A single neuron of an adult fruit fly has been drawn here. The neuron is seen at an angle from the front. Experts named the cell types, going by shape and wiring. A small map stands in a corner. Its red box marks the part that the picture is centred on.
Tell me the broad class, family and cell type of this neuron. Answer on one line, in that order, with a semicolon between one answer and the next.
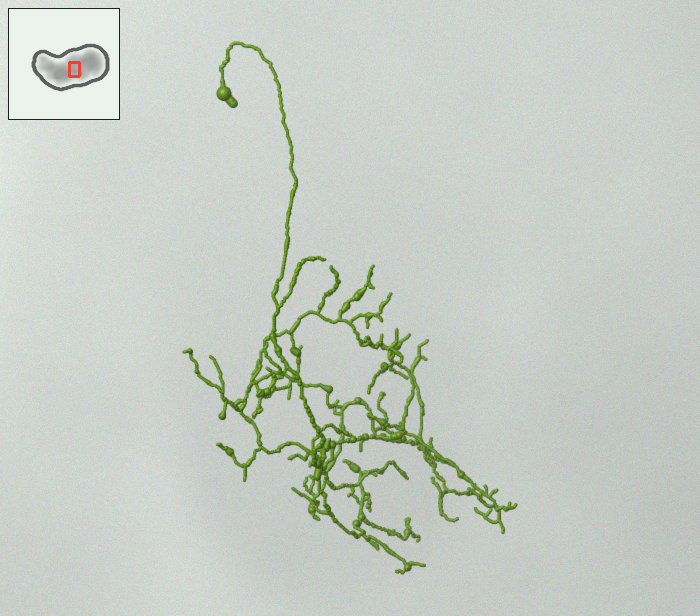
central-brain intrinsic neuron; hemilineage DM5_ventral; CB3953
